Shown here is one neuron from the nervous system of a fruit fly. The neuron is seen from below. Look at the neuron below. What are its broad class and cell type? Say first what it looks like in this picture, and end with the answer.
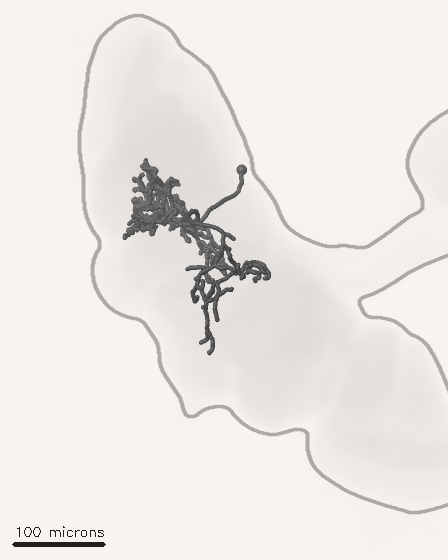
By the scale bar it is about 200 microns tall in this view. As drawn here it is taller than it is wide. It is a central-brain intrinsic neuron. It is of cell type PVLP203m.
